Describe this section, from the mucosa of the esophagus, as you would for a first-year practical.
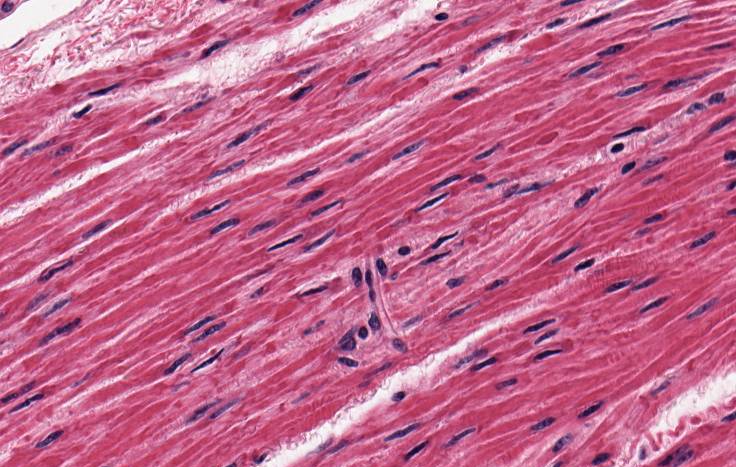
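You've got muscle fibres lying parallel right across the field, running diagonally from lower left to upper right. Their cytoplasm takes a deep eosinophilic pink, and there's only scant connective tissue between them. Up in the top left corner there's a strip of loose, pale connective tissue.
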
